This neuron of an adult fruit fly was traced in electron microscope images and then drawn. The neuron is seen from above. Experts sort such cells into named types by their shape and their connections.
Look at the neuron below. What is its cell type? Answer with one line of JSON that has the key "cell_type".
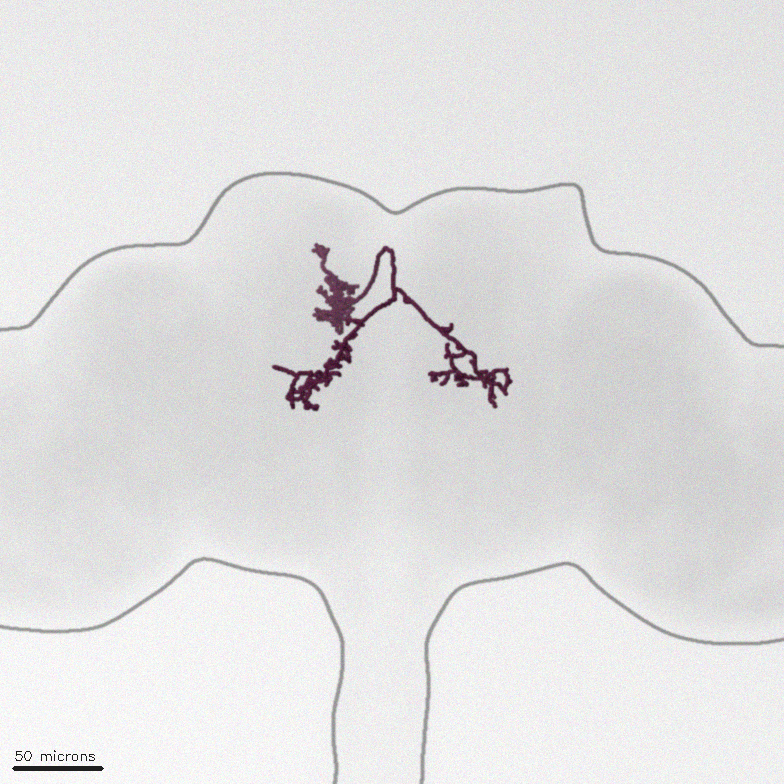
{"cell_type": "CB1009"}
